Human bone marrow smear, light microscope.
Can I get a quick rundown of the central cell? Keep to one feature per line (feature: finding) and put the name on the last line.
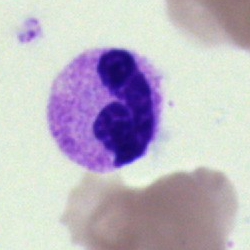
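Nucleus: over along the right side
Chromatin: dense, dark purple
Cytoplasm: plenty of it, pink-lilac
Granules: fine, lilac, all through the cytoplasm
Name: segmented neutrophil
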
